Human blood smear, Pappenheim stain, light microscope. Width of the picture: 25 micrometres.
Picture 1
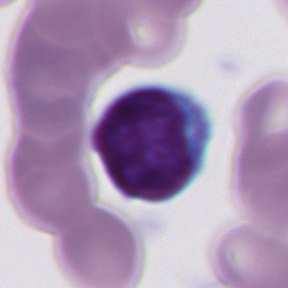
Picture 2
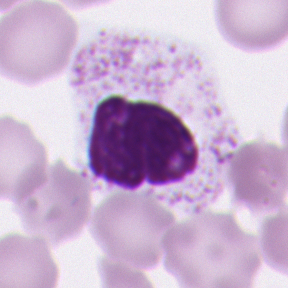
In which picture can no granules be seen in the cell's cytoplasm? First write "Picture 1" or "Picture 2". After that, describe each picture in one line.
Picture 1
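What picture 1 shows: No granules are seen in the cytoplasm.
What picture 2 shows: Scattered purple-magenta granules fill the cytoplasm without covering the nucleus.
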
